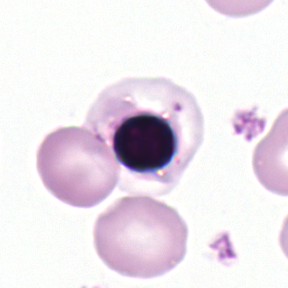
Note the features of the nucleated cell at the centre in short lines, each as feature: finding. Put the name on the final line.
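Outline: irregular, somewhat angular, not smoothly round
Cytoplasm: abundant, a wide rim around the small nucleus
Chromatin: very dark purple, densely condensed, almost no internal structure visible
Nucleoli: none that I can see
Name: normoblast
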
